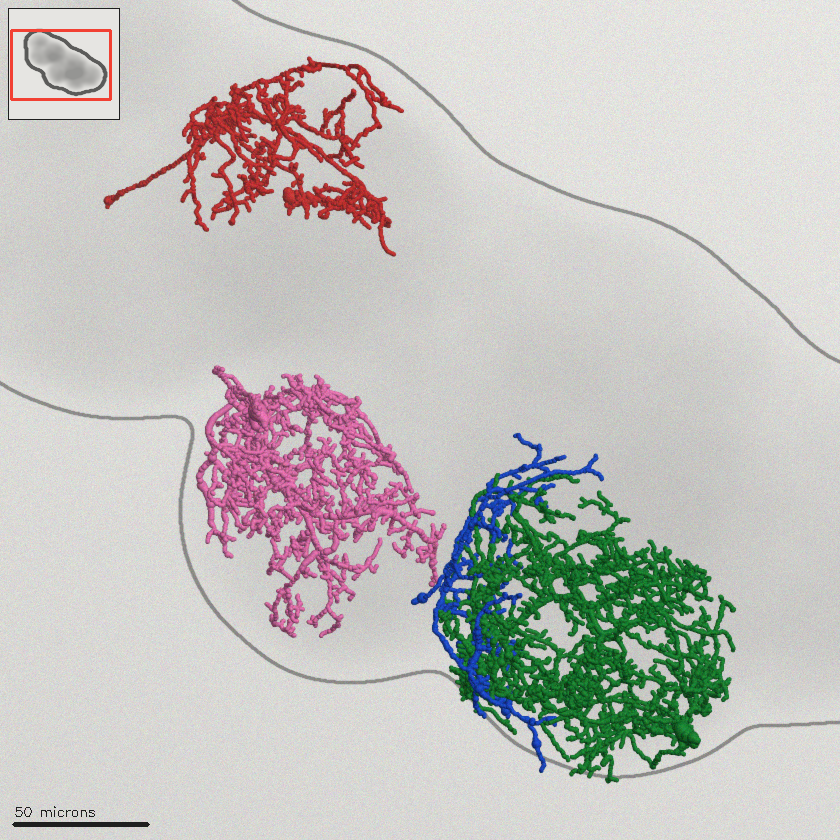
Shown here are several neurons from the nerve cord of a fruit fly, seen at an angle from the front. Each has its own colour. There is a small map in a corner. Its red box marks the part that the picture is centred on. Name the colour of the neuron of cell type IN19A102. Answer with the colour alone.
blue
